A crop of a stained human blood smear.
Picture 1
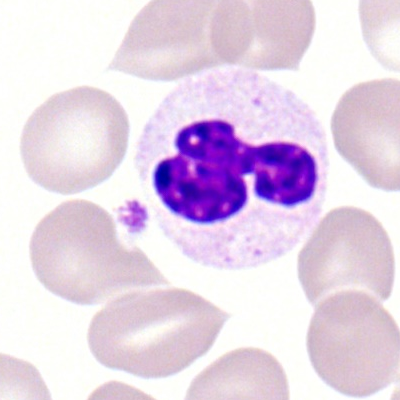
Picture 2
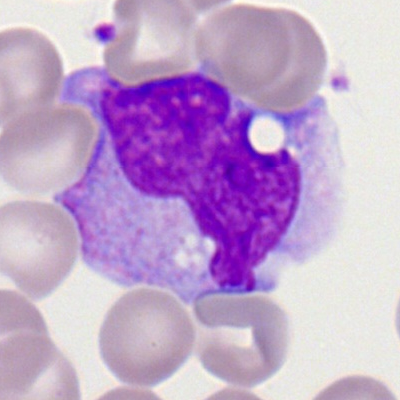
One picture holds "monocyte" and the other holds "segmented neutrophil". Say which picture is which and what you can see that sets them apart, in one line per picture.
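The cell in picture 1 is a segmented neutrophil. No vacuoles are seen in the cytoplasm.
The cell in picture 2 is a monocyte. A round clear vacuole sits at the upper right edge of the nucleus.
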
